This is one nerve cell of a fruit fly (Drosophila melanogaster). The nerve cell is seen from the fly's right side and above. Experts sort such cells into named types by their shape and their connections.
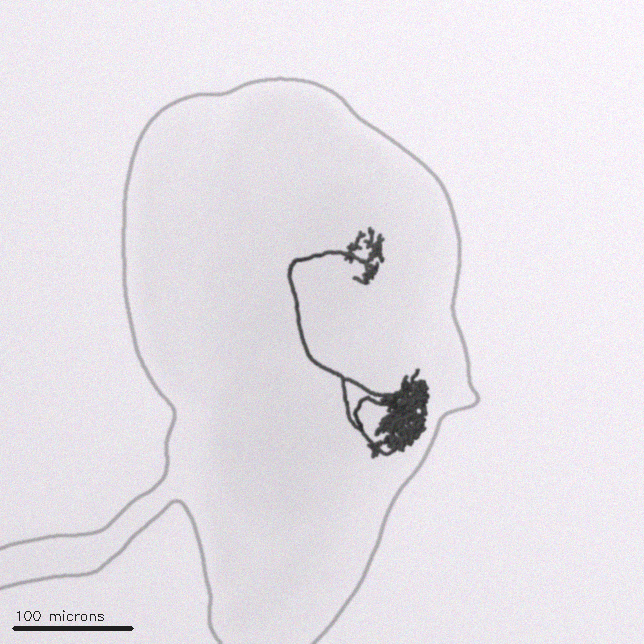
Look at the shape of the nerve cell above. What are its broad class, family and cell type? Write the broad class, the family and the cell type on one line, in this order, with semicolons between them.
central-brain intrinsic neuron; hemilineage VLPl&d1_lateral; AVLP261_b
